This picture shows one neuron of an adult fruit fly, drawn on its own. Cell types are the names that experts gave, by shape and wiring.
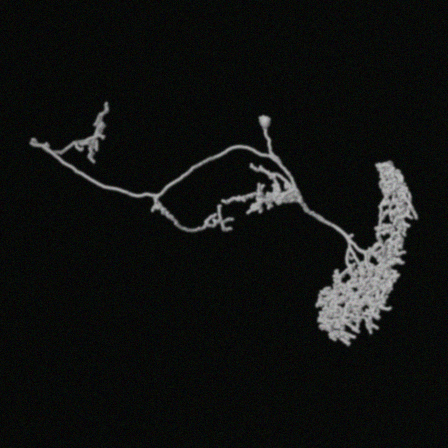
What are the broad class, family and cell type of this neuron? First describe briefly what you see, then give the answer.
As drawn here it is wider than it is tall. It is a visual projection neuron. The family is Nod. Its cell type is Nod2.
